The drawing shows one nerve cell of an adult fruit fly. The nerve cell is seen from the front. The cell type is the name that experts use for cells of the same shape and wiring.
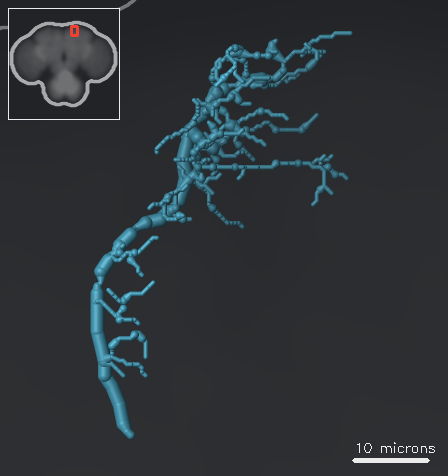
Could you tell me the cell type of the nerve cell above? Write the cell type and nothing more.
FB1E_b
